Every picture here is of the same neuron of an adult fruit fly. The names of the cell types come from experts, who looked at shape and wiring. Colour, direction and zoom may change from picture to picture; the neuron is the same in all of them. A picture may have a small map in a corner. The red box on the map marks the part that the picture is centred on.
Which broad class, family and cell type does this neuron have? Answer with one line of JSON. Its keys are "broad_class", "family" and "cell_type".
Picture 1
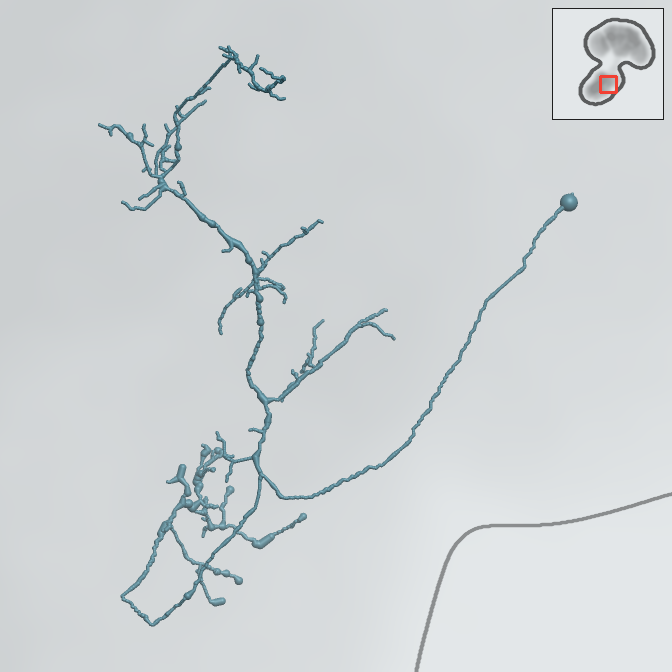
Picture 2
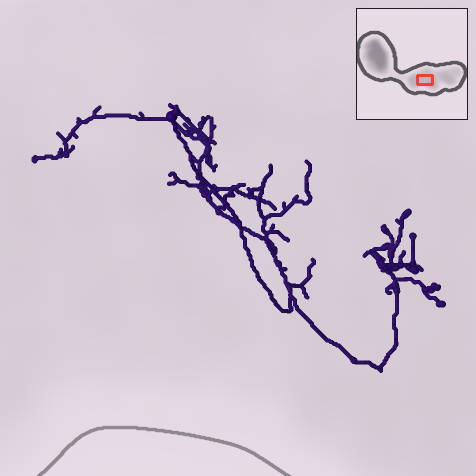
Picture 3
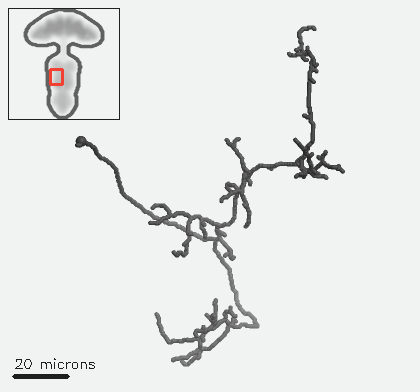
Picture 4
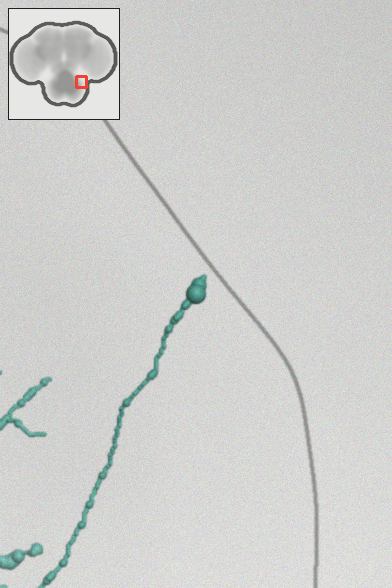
{"broad_class": "nerve-cord intrinsic neuron", "family": "hemilineage 09A", "cell_type": "IN09A064"}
